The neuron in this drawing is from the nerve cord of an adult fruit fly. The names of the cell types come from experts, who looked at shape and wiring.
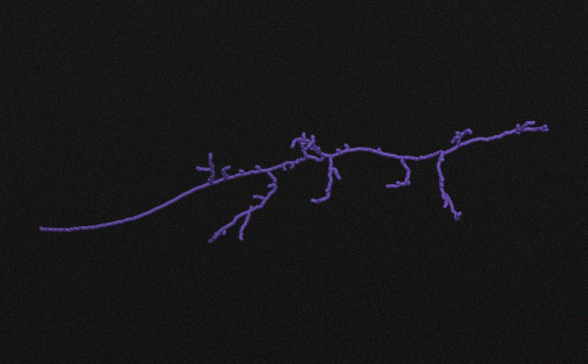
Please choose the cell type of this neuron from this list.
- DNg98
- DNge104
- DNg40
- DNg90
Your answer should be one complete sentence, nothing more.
The cell type carried by this neuron is DNg90.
